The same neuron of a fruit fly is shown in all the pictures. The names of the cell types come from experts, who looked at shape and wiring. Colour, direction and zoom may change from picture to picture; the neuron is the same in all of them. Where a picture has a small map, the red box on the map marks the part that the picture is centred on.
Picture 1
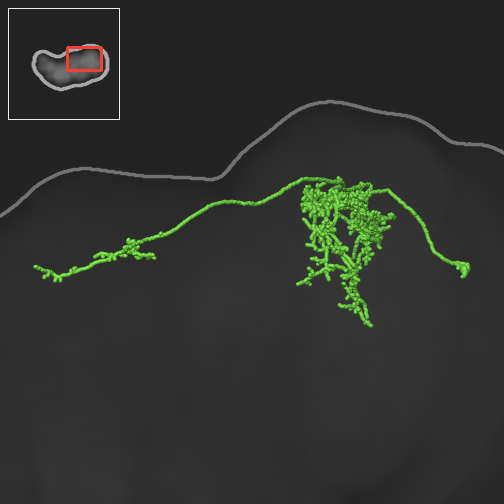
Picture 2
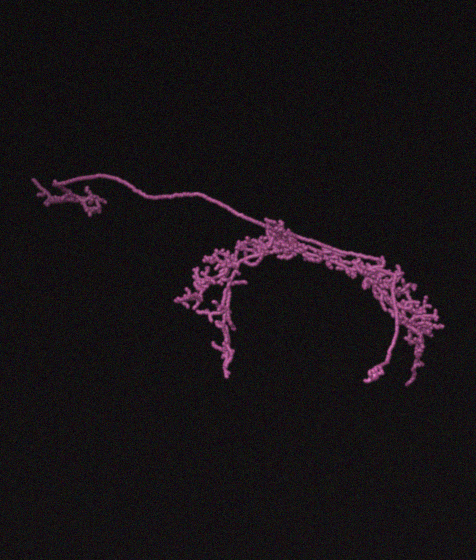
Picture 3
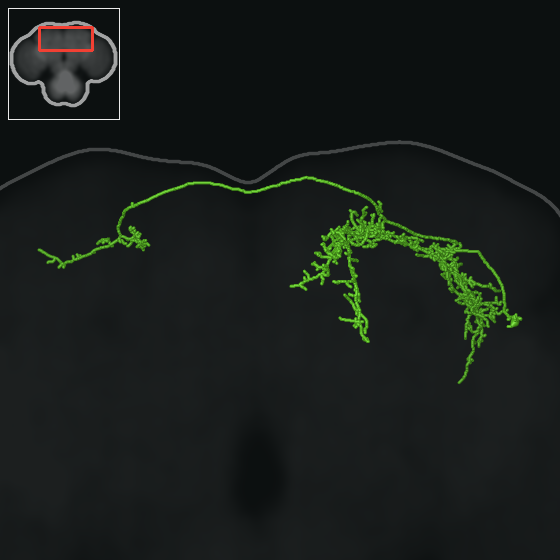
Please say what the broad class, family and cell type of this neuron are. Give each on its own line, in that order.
central-brain intrinsic neuron
hemilineage SLPal3_and_SLPal4_dorsal
LHAV6g1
